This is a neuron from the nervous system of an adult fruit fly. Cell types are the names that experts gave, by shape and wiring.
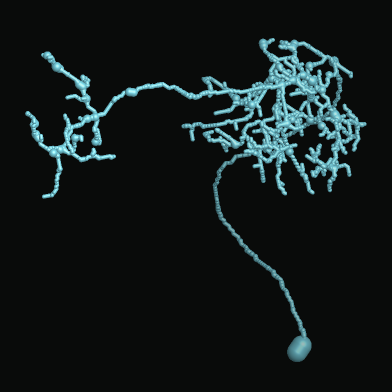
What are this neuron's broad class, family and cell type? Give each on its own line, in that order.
central-brain intrinsic neuron
hemilineage LHa3
CB3021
